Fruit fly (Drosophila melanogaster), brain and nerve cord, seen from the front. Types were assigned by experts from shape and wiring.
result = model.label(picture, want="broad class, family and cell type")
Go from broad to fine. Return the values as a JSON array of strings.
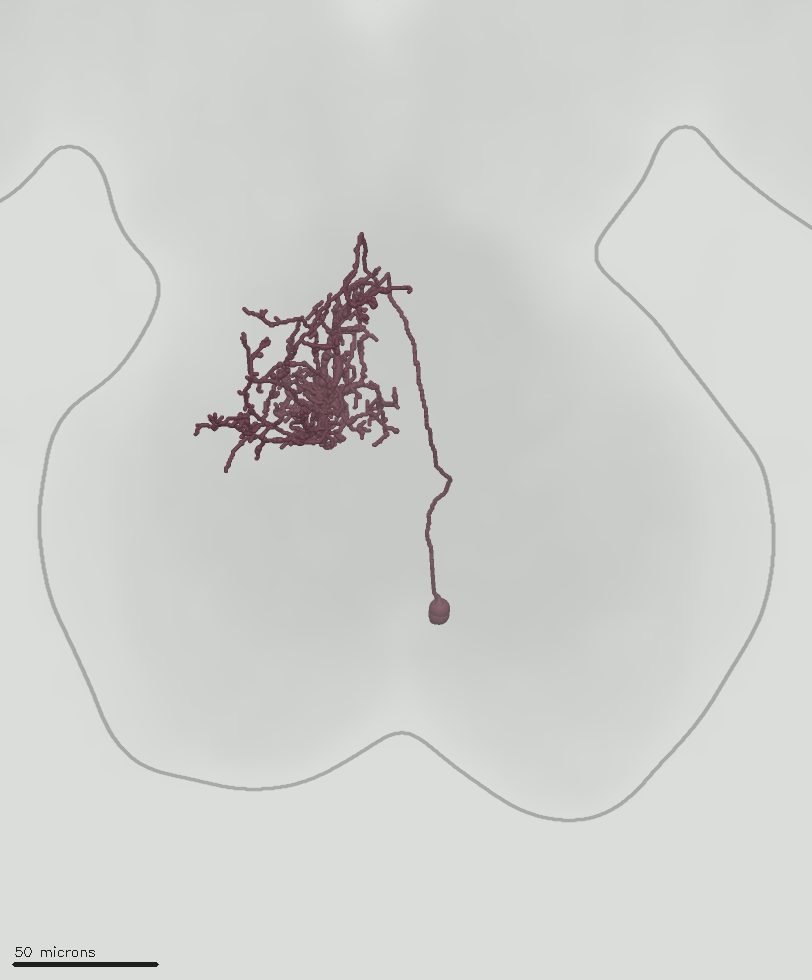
["nerve-cord intrinsic neuron", "hemilineage 06B", "IN06B042"]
